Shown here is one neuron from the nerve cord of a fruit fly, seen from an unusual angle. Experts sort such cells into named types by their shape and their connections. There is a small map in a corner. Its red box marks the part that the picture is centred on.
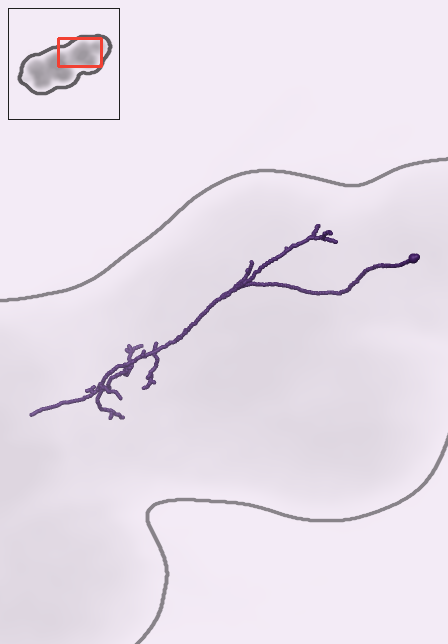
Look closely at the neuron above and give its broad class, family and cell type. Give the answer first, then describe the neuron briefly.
It is a nerve-cord intrinsic neuron. Its family is hemilineage 21A. The cell type is IN21A043. As drawn here it is wider than it is tall.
